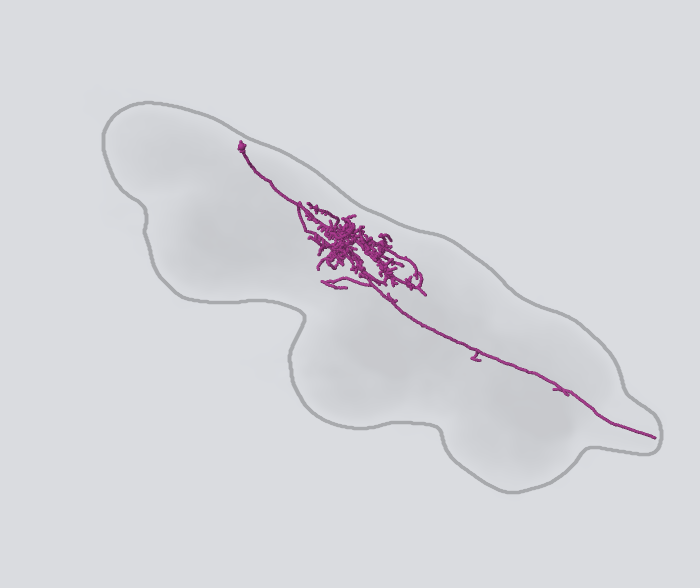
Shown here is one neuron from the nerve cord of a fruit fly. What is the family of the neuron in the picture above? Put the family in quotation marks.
"hemilineage 06A"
